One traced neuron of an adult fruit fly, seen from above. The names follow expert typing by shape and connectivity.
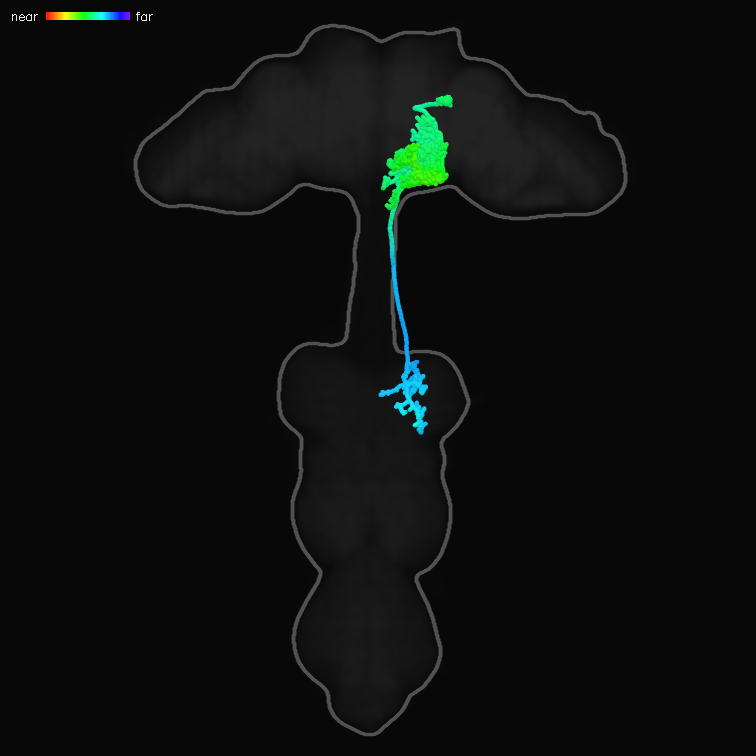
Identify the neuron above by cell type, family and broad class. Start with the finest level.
DNge026; DNge; descending neuron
